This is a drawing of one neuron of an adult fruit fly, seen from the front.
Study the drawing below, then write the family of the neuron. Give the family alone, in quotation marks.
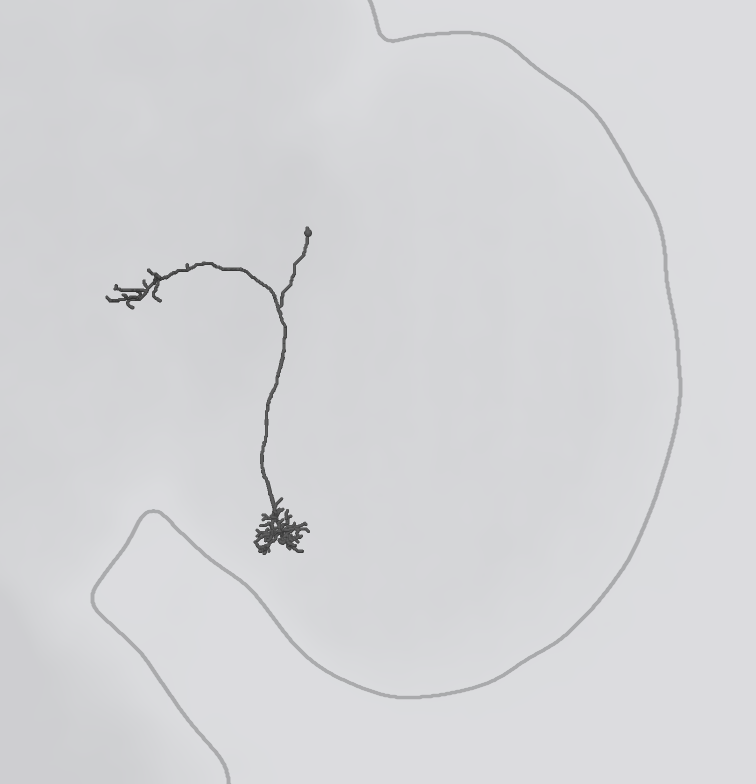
"LPC"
